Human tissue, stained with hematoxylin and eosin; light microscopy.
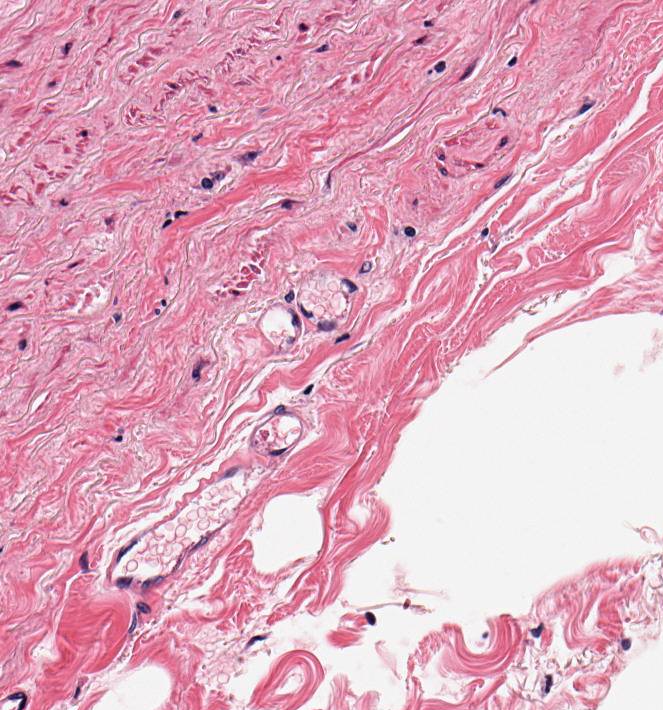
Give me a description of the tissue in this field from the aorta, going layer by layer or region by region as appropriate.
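Notice that the entire field is collagenous connective tissue, with no epithelium anywhere. Fibres in the upper left are finer, wavier and looser than the bundles near the lower right. A thin-walled, elongated vessel holding red blood cells runs obliquely through the lower left.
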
